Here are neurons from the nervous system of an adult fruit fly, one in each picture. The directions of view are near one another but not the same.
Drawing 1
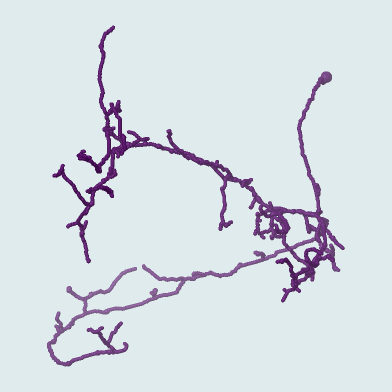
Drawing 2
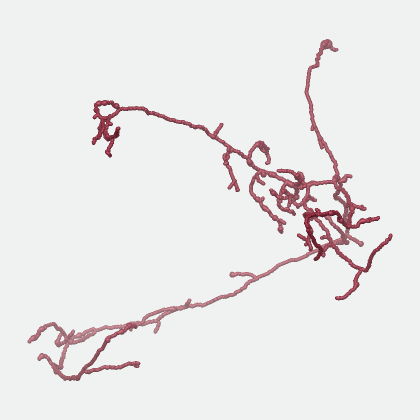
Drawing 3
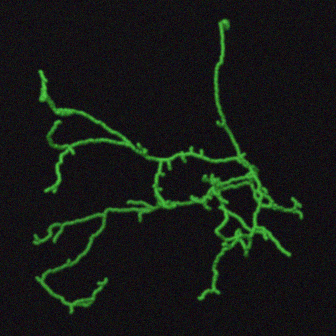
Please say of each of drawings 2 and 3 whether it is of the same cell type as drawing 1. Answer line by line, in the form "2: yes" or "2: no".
2: yes
3: yes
